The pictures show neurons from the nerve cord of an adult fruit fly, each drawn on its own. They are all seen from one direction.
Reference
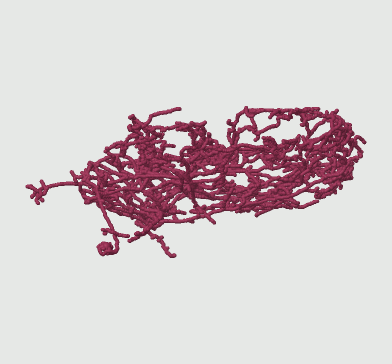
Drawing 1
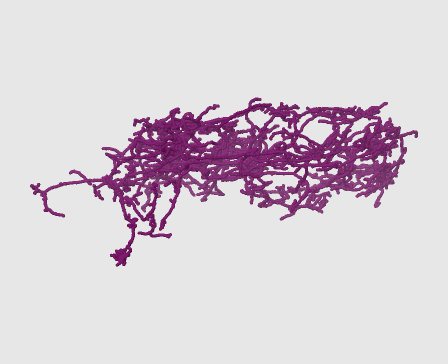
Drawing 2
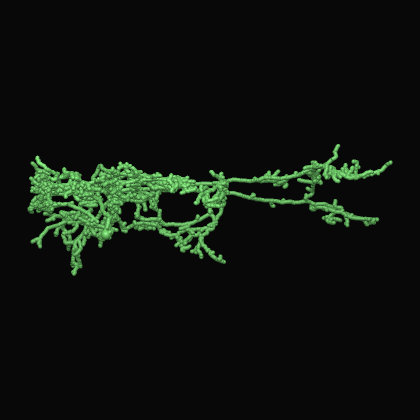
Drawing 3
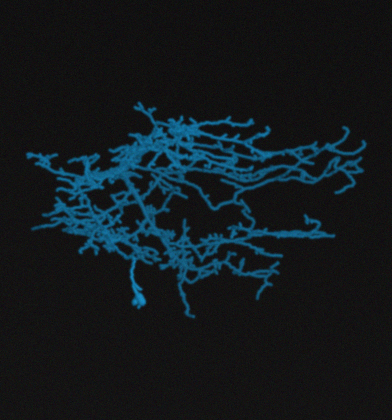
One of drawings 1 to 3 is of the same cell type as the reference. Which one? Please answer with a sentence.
The neuron in drawing 1 is of the same cell type.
